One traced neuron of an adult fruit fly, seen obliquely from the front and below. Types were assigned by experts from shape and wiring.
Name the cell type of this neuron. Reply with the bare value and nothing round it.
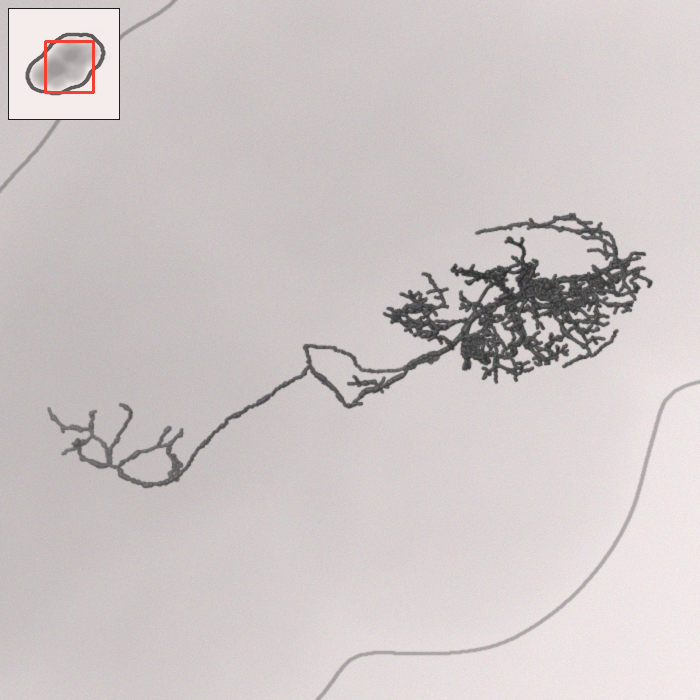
IN23B006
